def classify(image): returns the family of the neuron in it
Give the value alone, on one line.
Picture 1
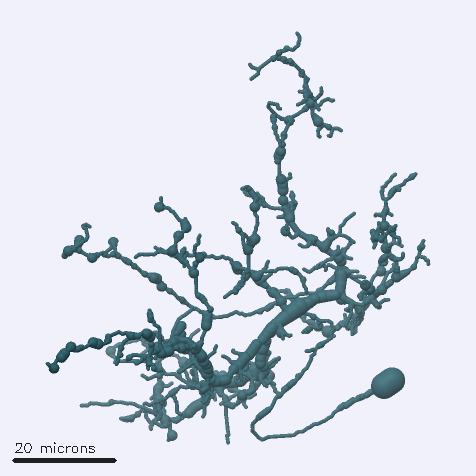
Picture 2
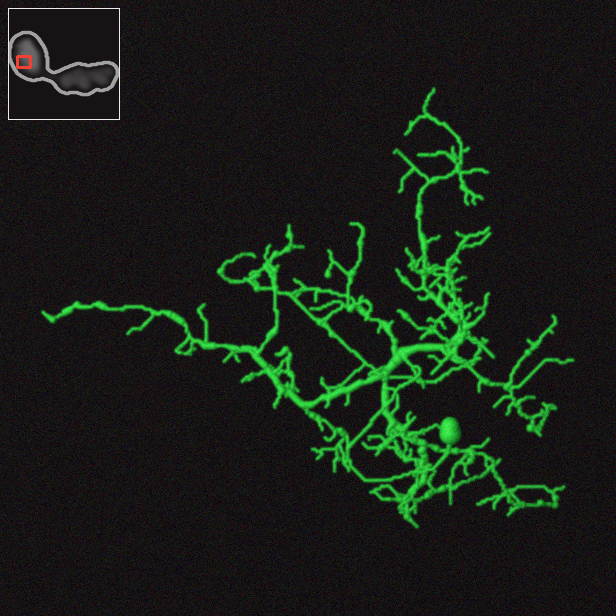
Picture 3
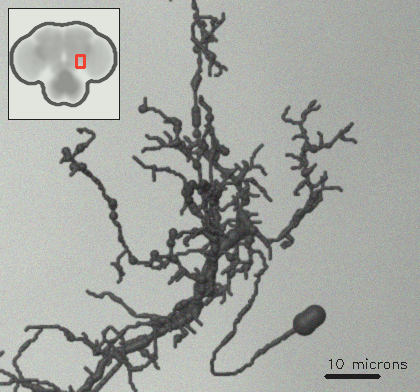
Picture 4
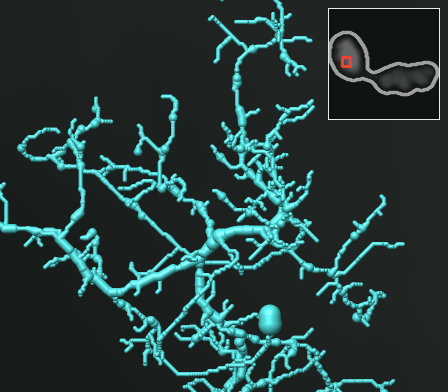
hemilineage WEDa1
